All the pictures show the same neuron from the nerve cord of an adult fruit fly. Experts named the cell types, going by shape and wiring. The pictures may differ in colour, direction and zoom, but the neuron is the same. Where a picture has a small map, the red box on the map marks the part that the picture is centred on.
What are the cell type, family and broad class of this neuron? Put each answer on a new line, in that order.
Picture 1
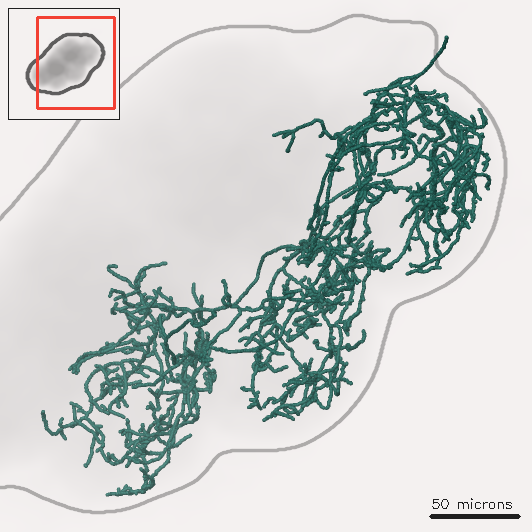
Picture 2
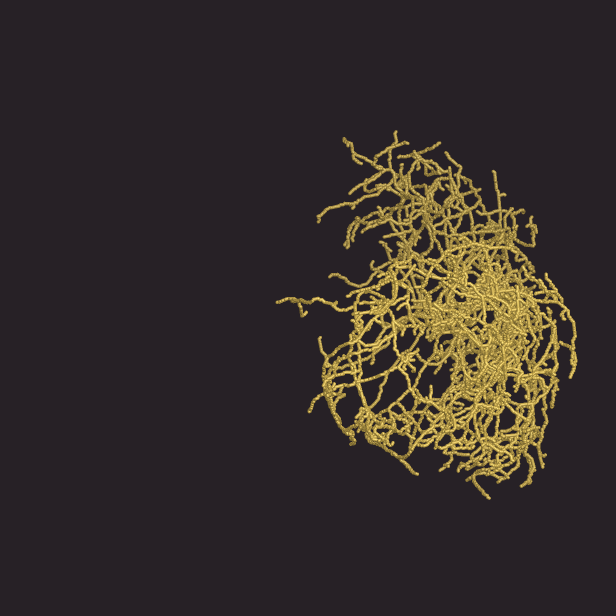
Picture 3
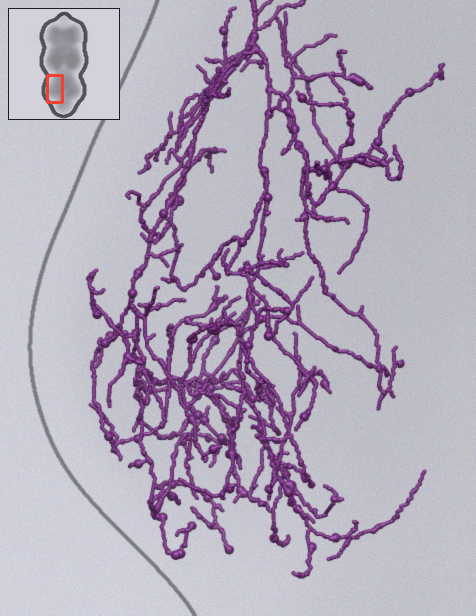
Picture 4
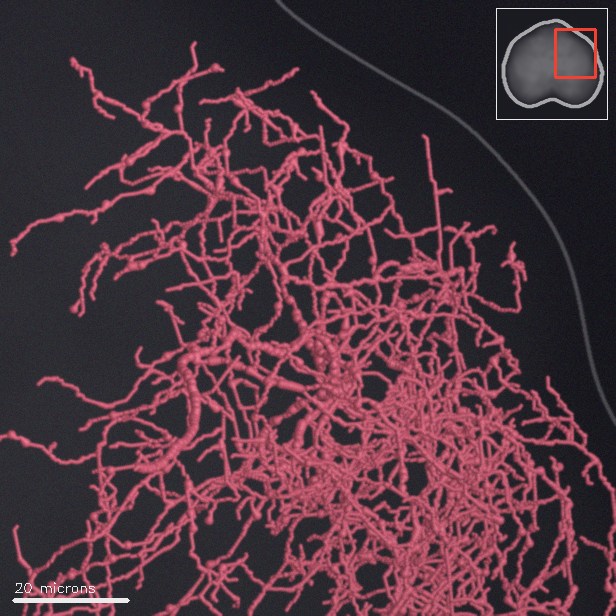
DNge149
hemilineage LB0_anterior
descending neuron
